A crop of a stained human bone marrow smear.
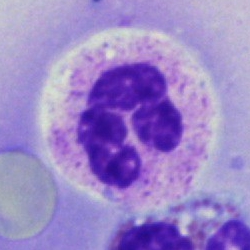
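Segmented neutrophil, central cell, stained human bone marrow smear. Outline round and smooth. Nucleus near cell centre. Chromatin dark purple, densely clumped. No nucleoli visible.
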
